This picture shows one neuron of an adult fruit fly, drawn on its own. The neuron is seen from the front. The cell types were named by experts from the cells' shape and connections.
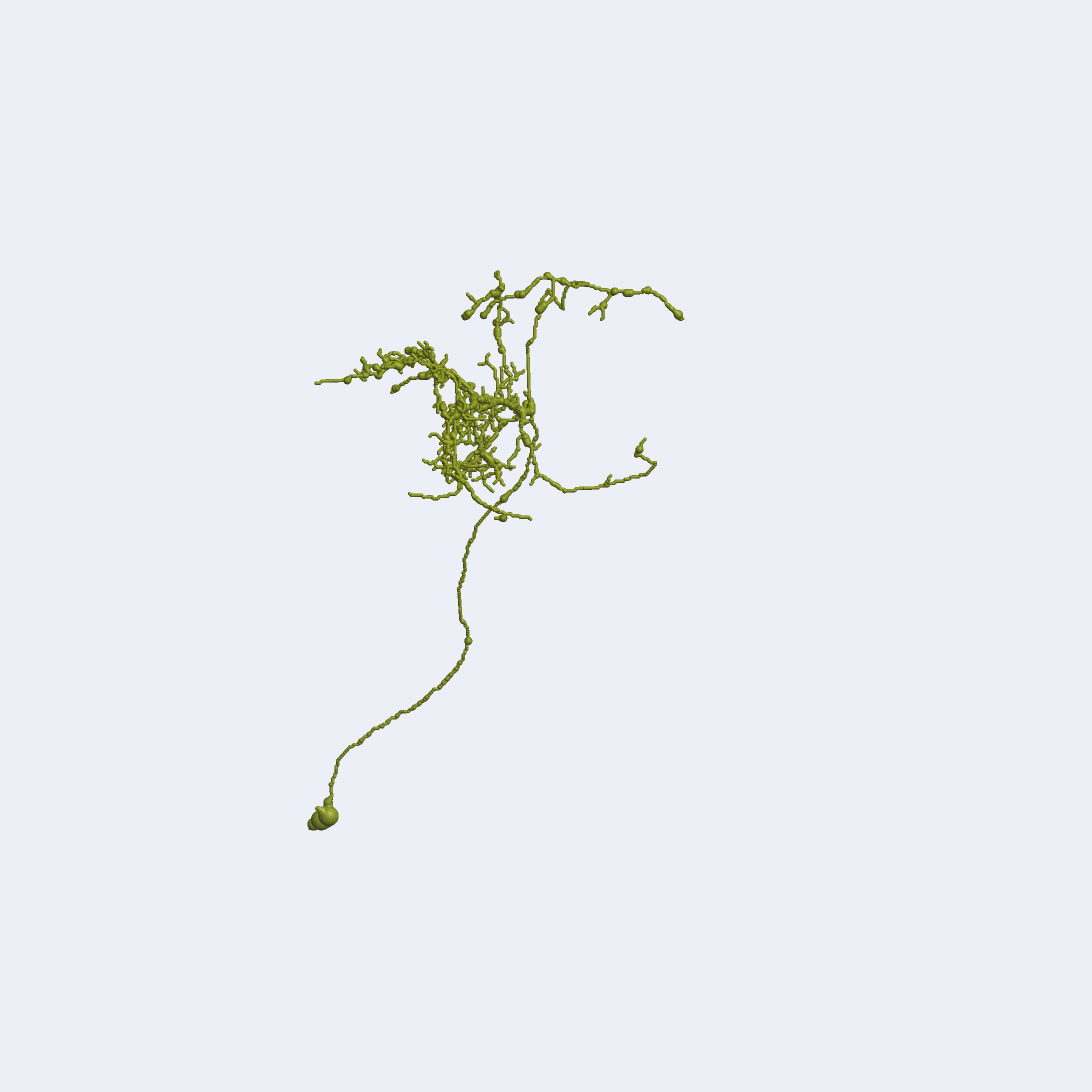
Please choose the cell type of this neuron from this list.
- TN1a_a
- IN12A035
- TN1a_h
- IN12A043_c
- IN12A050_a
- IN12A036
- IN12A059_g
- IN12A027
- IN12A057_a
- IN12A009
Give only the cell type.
IN12A057_a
